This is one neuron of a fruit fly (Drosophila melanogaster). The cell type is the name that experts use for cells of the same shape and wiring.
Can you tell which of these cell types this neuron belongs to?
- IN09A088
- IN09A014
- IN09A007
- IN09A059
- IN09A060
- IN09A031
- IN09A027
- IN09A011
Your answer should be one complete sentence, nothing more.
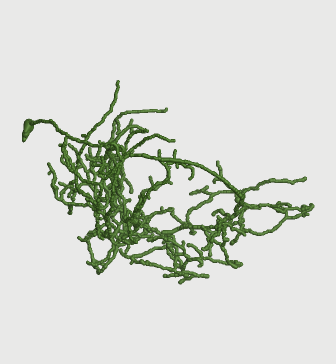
The type of this neuron is the cell type IN09A014.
